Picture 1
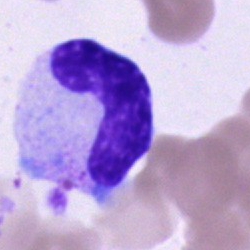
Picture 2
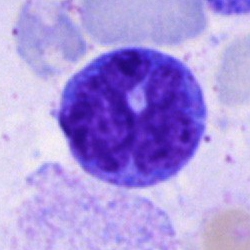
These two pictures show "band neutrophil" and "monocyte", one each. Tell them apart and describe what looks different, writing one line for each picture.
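In picture 1 we see a band neutrophil: Fine violet granules are scattered through the cytoplasm.
In picture 2 we see a monocyte: No granules are visible in the cytoplasm.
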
